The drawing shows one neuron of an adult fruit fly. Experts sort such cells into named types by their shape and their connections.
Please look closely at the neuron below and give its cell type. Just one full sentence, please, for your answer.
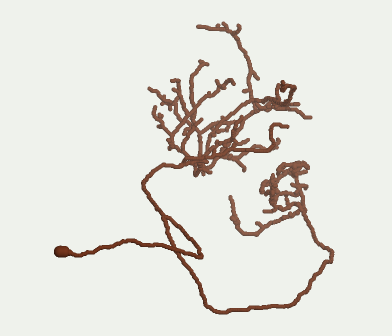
Of the cell type SLP240_b is this neuron.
